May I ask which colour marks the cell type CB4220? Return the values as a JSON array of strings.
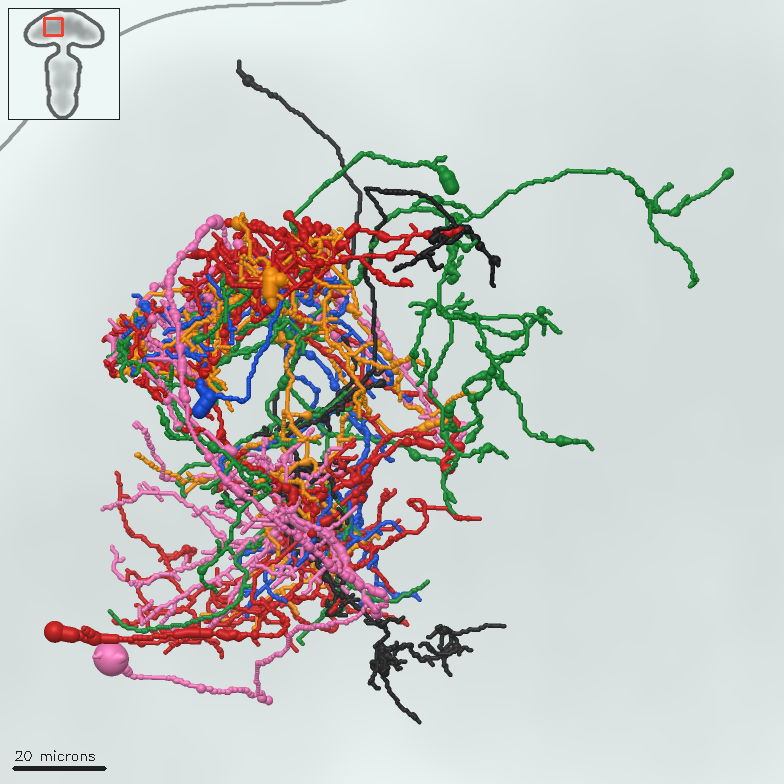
["green"]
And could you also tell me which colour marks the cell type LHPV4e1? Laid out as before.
["pink"]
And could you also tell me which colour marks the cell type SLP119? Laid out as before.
["blue"]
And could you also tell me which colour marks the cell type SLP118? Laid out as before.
["orange"]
